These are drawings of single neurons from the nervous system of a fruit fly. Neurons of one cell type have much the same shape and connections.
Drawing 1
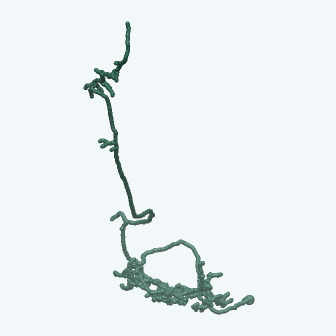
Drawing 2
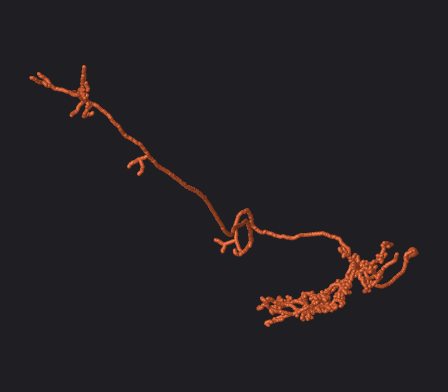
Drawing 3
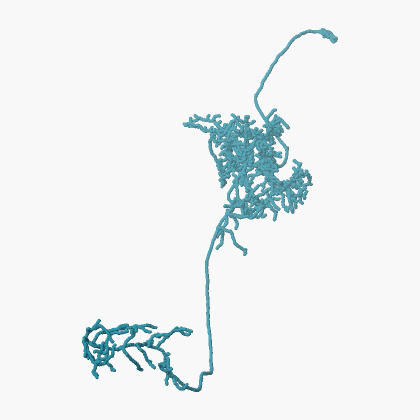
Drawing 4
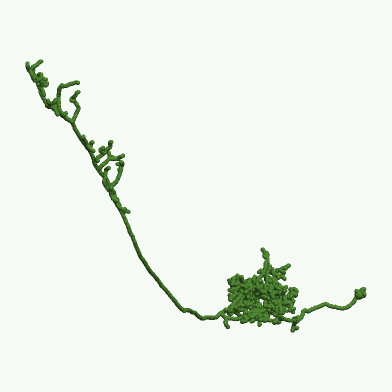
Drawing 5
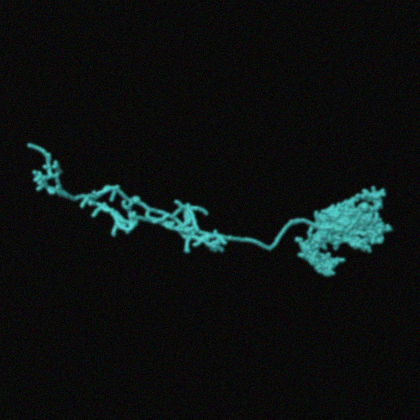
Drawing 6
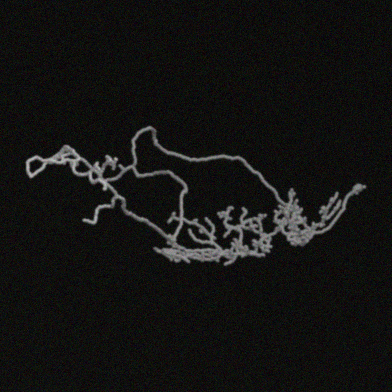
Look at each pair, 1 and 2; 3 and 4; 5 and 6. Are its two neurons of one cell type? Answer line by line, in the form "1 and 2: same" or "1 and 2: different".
1 and 2: same
3 and 4: same
5 and 6: different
